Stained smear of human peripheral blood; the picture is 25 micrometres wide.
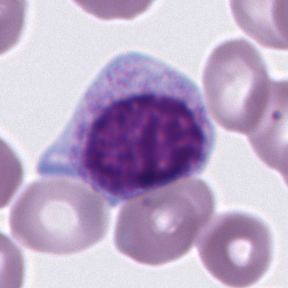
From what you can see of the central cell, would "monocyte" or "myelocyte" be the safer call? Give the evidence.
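Myelocyte. Cell about 16 by 13 micrometres, nucleus toward the lower right. Chromatin coarse, clumped, dark purple. Cytoplasm pale blue, its band widest above the nucleus. Fine reddish-purple granules scattered through it.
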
